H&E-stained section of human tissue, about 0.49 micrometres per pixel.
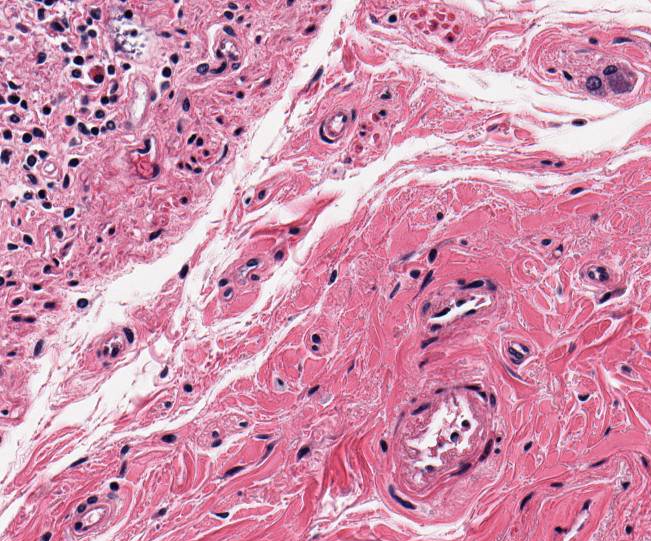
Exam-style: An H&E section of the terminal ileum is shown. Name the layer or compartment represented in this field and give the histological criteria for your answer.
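That's dense connective tissue. Dense eosinophilic collagen bundles fill most of the field, tightest at lower right, and nuclei elsewhere are sparse, dark and mostly elongated, sitting between the bundles. No epithelial lining or fat appears.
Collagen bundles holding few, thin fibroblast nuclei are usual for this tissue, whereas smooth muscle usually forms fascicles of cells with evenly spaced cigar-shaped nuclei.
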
